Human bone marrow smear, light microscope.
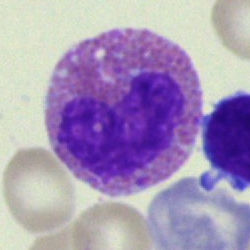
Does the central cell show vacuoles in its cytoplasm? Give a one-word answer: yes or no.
Yes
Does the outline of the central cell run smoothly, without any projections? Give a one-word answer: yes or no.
Yes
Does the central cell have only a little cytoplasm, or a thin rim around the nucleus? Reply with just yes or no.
No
